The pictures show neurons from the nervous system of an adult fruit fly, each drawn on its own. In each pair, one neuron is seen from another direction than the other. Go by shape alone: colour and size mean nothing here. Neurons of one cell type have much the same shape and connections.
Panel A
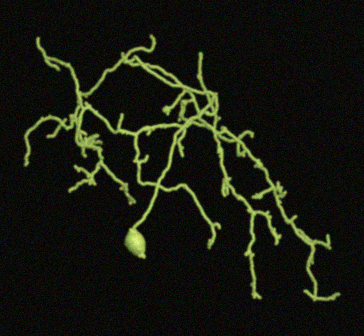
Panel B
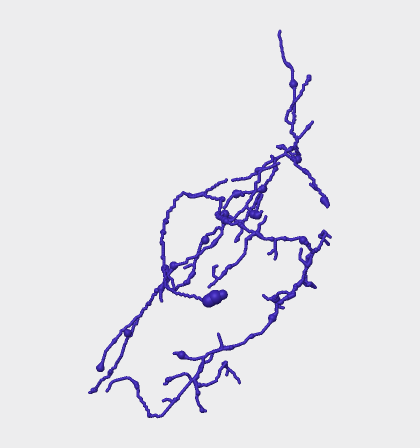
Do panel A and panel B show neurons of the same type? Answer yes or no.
yes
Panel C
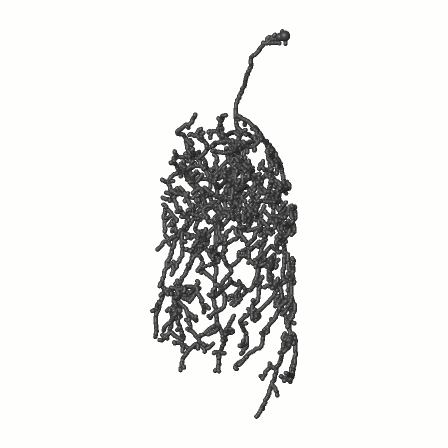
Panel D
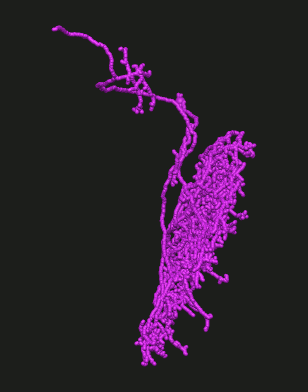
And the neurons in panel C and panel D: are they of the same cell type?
yes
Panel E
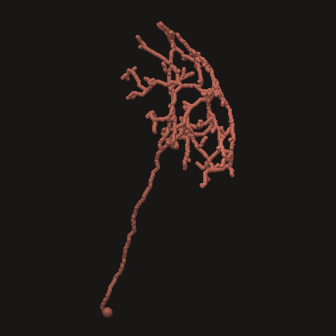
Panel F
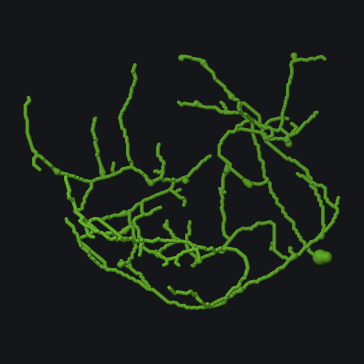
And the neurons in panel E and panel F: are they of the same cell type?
no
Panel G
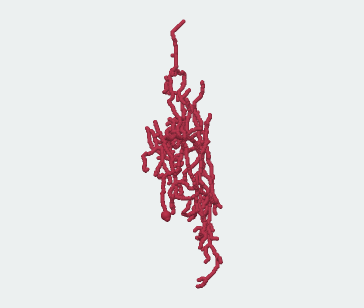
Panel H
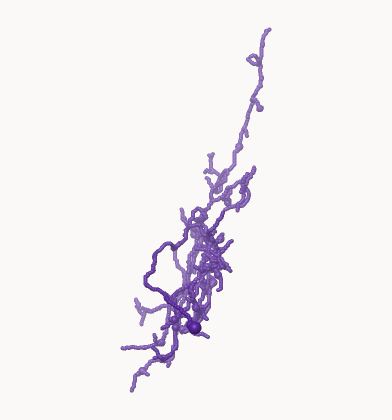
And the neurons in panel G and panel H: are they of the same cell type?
yes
